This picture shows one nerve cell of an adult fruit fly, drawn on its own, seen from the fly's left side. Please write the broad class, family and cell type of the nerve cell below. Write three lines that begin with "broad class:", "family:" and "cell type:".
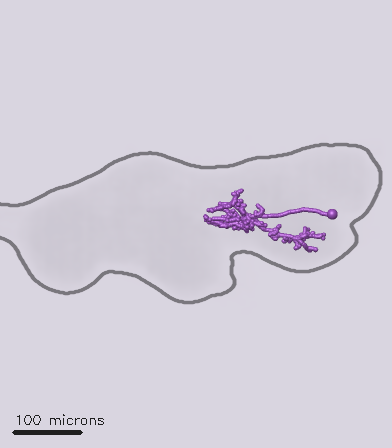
broad class: nerve-cord intrinsic neuron
family: hemilineage 12B
cell type: IN12B068_a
